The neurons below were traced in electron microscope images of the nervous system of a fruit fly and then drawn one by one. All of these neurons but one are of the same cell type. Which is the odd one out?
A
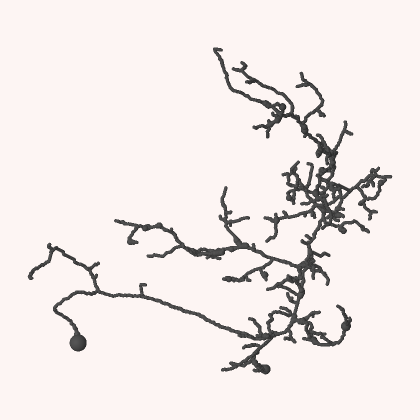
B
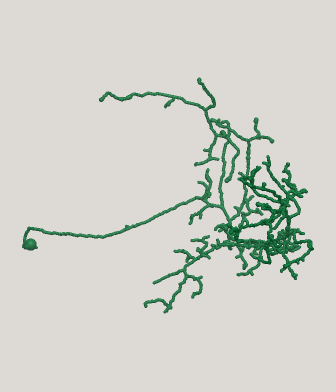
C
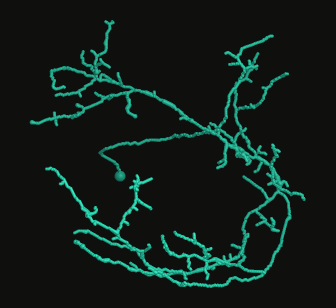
Picture C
